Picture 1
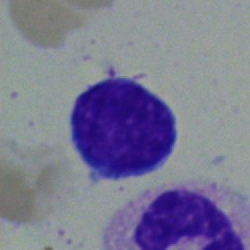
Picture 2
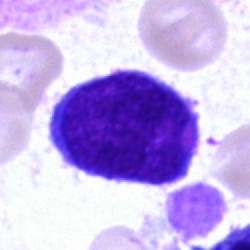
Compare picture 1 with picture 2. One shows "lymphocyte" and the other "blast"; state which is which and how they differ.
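Picture 1 is a lymphocyte; picture 2 is a blast. The lymphocyte is round, the blast oval and wider than tall. Each has only a thin cytoplasmic rim: pale blue at the lower edge in the first, deep blue and most visible along the left edge in the second. Lymphocyte chromatin is dense and dark purple with small paler patches; blast chromatin is dark purple and finely mottled. No granules are seen in the lymphocyte's cytoplasm, while tiny blebs stick out from the blast's upper and right edges.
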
